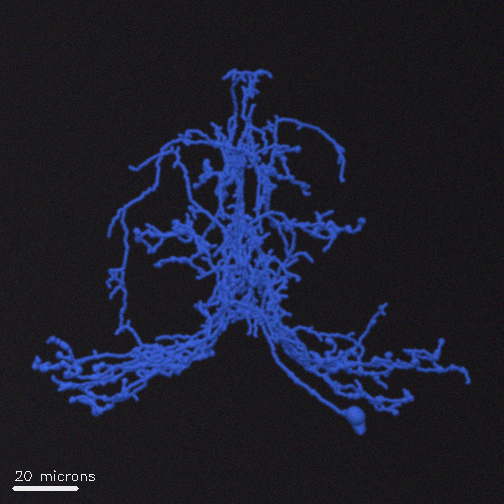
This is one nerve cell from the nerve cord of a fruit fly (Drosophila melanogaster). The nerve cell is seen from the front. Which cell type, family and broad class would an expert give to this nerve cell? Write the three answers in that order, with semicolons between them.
IN05B024; hemilineage 05B; nerve-cord intrinsic neuron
